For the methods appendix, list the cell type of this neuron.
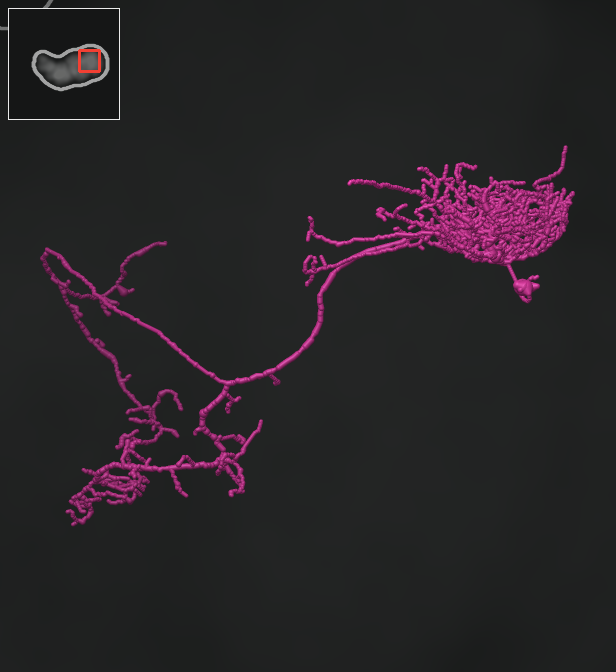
AOTU005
